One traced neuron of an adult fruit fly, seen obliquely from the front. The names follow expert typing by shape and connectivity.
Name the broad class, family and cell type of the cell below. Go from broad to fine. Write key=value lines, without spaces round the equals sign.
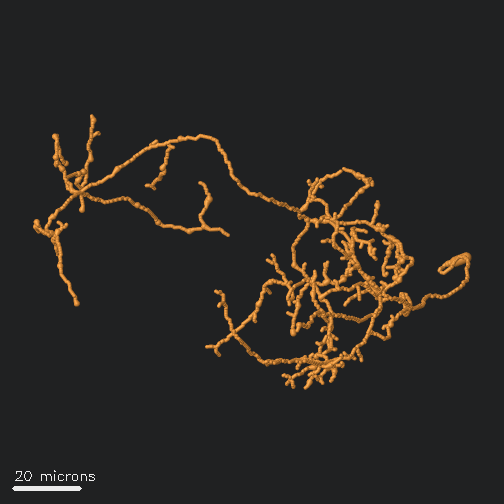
broad_class=nerve-cord intrinsic neuron
family=hemilineage 04B
cell_type=IN04B078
